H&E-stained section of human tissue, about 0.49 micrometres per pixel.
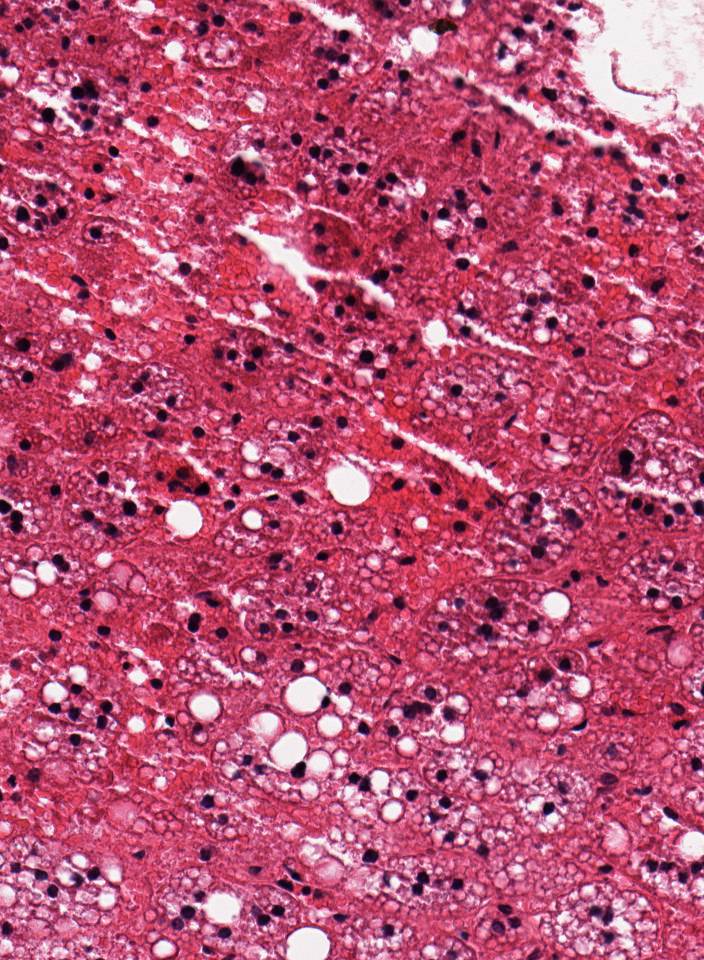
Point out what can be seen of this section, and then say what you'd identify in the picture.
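You'll notice lots of cells with bubbly cytoplasm packed with small clear round vacuoles, and small, round, dark nuclei. Toward the top the cytoplasm is more solidly red, with fewer vacuoles than below. The tissue ends raggedly at top right. This is adrenal gland.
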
